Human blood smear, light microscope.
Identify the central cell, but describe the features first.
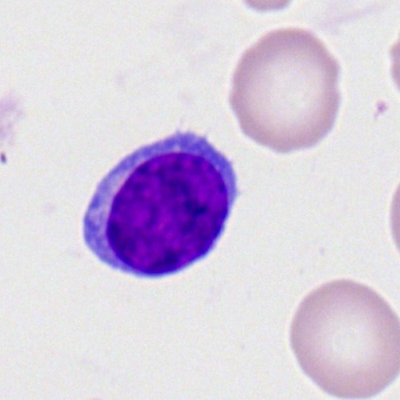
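Oval outline. Nucleus fills most of cell, placed toward right side. Chromatin dark purple, coarsely clumped. Fine short projections from upper edge. Cell: lymphocyte.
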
